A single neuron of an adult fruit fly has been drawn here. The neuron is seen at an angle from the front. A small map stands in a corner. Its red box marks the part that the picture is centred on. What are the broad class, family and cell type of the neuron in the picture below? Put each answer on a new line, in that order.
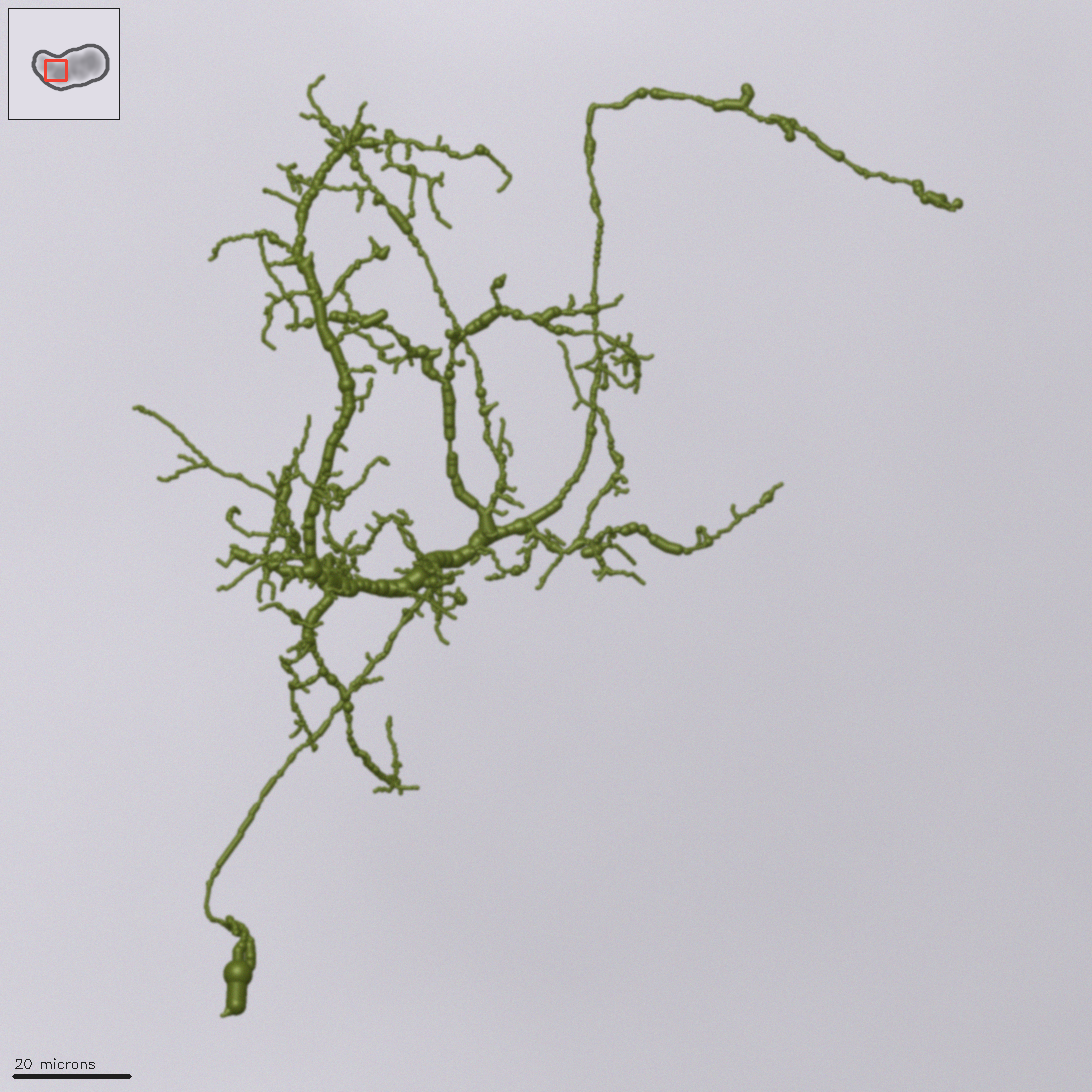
nerve-cord intrinsic neuron
hemilineage 08B
IN08B051_d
